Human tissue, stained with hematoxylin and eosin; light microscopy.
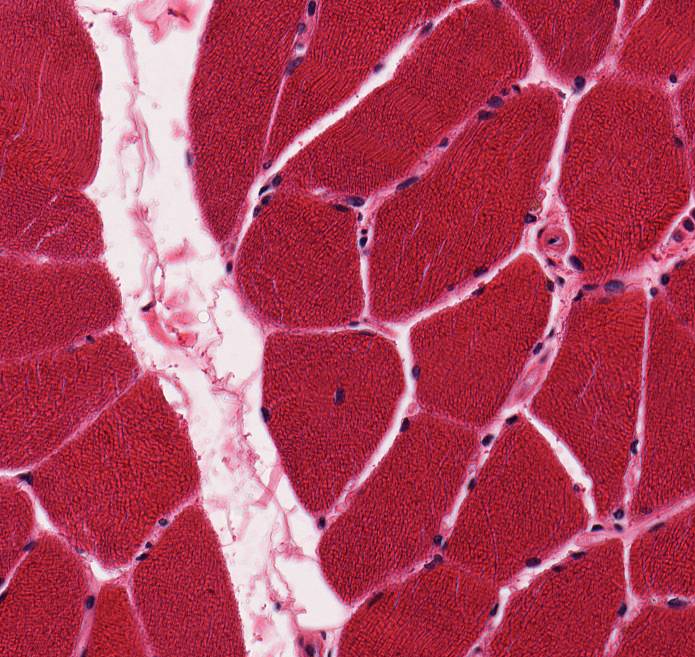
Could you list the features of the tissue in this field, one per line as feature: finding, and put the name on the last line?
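Nuclei: small, dark and flattened, tucked at the fibre edges
Cytoplasm: deep red, eosinophilic, with a fine stippled texture
Endomysium: just thin strands between neighbouring fibres
Fat cells: none anywhere in the field
Name: skeletal muscle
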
